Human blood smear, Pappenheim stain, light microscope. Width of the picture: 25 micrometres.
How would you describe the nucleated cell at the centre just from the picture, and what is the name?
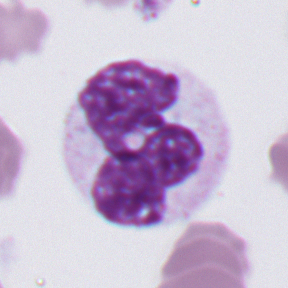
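The cell outline is round and smooth, about 15 micrometres across. The chromatin is dark purple and coarsely clumped, and the nucleus fills about 60% of the cell's area. A small, round pale spot lies where the nuclear lobes meet near the centre. The cytoplasm is pale pinkish-lilac. The cell is a segmented neutrophil.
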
